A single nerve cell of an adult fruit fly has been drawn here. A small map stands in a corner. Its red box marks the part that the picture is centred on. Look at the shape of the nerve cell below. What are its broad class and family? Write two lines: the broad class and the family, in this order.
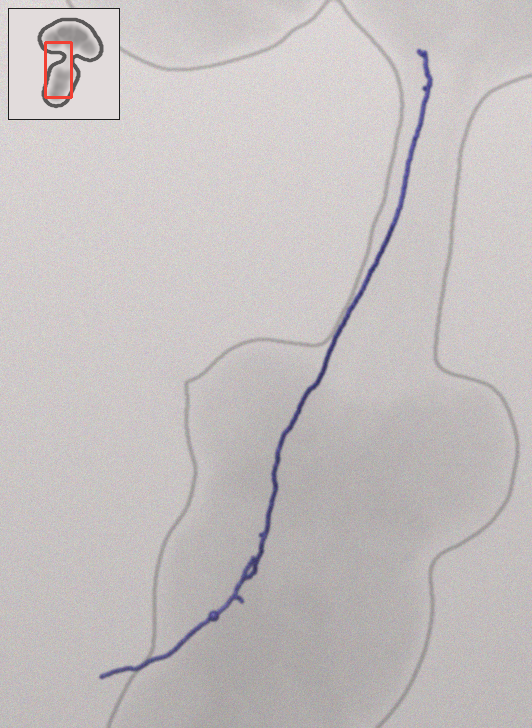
sensory neuron ascending to the brain
class mechanosensory proprioceptive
